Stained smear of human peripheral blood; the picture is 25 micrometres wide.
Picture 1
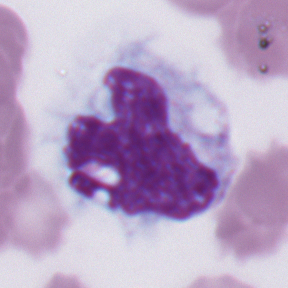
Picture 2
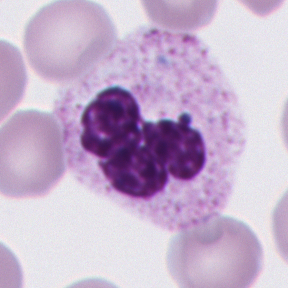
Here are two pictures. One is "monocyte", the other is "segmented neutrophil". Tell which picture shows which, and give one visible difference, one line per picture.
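Picture 1 – monocyte. No distinct granules are seen in the cytoplasm.
Picture 2 – segmented neutrophil. Fine pinkish-purple granules are scattered throughout the cytoplasm.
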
